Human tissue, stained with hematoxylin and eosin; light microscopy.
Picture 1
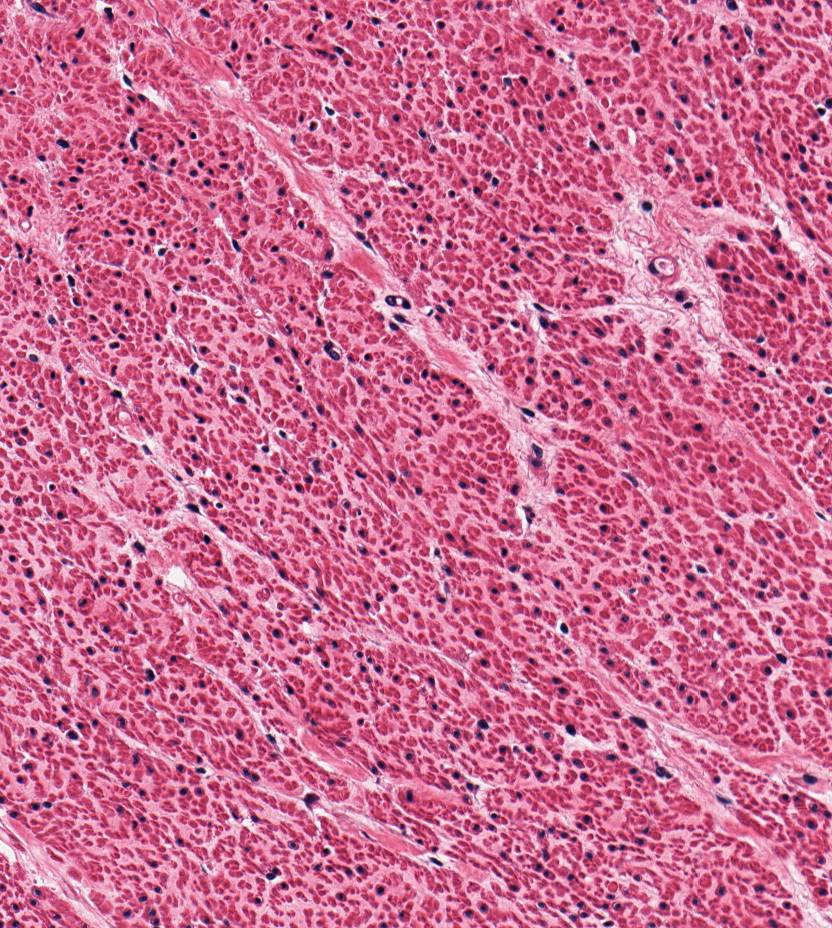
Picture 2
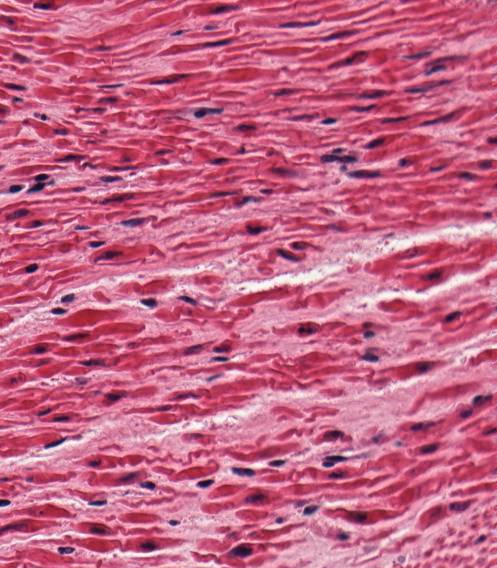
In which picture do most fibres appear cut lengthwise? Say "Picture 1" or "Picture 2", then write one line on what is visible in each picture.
Picture 2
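Picture 1: The field is filled almost entirely by densely packed eosinophilic muscle fibres, most of them cut in cross section.
Picture 2: The whole field is filled by closely packed elongated cells lying in parallel rows.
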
